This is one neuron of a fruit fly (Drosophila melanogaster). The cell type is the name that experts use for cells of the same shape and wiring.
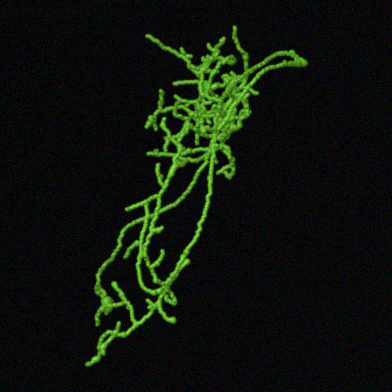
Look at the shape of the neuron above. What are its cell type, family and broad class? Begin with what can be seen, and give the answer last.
The cell body can be seen at the lower left of the picture. The picture shows dozens of branch ends. Its cell type is VP1m+VP2_lvPN2. The family is hemilineage ALlv1. This is a central-brain intrinsic neuron.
